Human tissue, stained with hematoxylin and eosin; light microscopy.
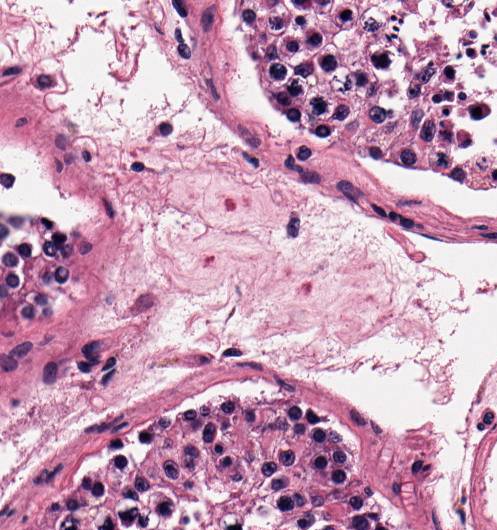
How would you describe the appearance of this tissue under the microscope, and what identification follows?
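Parts of three rounded tubules lie at the top right, the bottom and the left edge, separated centrally by a band of connective tissue. Several layers of rounded cells with round, dark-staining nuclei fill the tubules. A pink fibrous wall with flattened, elongated nuclei bounds each tubule. The central stroma is pale pink, loose and wavy-fibred, with only a few scattered nuclei. The tissue is testis.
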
